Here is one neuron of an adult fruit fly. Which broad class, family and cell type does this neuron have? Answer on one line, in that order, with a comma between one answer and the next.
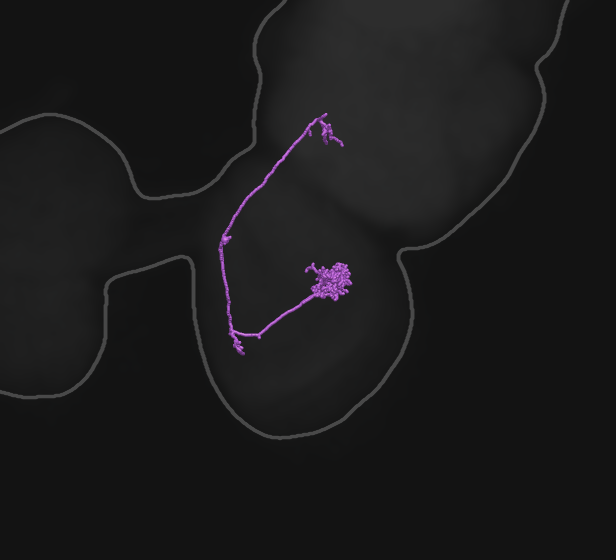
visual projection neuron, LLPC, LLPC4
